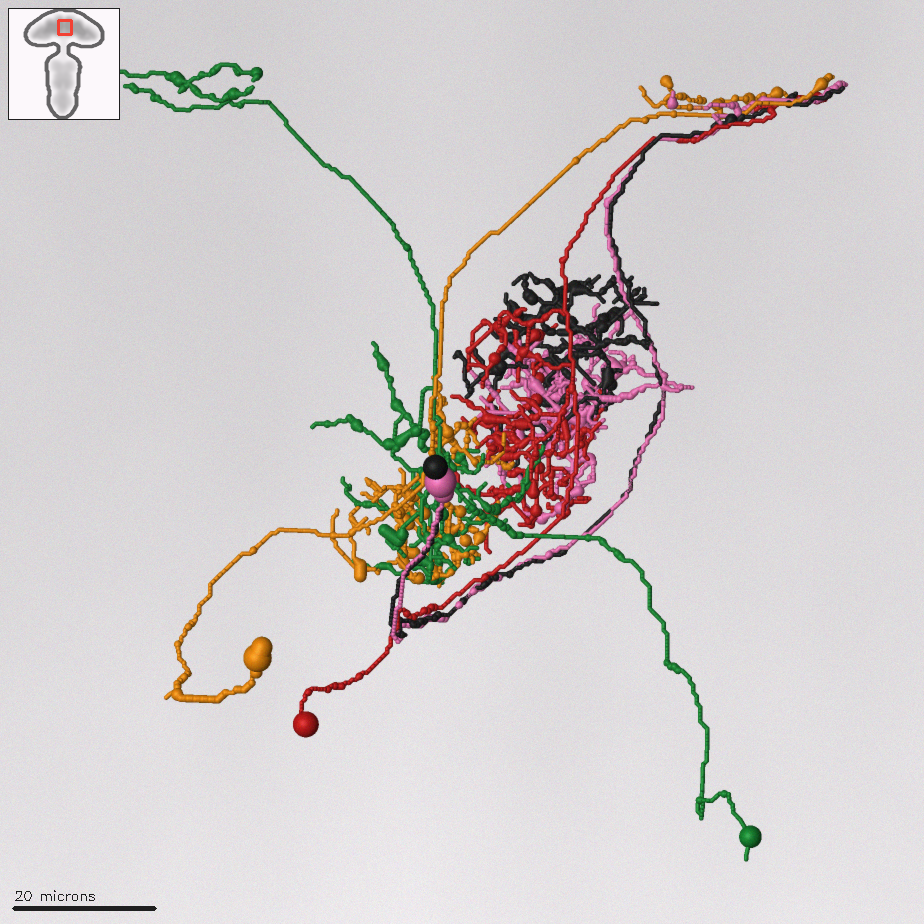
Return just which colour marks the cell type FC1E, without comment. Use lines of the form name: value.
colour: green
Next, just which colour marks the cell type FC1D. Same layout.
colour: orange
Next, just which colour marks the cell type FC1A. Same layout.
colour: pink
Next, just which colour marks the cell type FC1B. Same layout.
colour: red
